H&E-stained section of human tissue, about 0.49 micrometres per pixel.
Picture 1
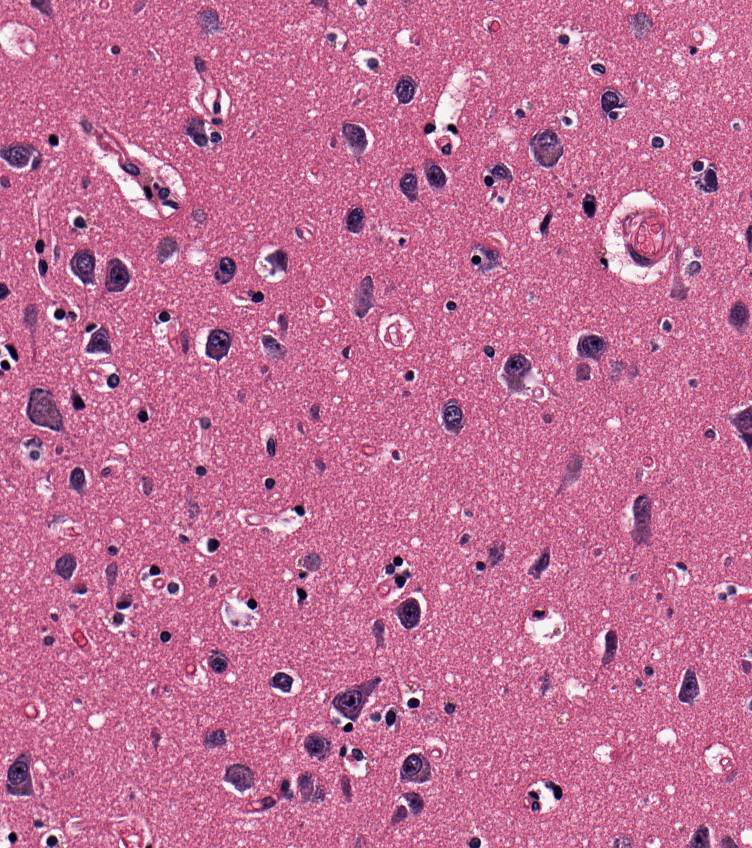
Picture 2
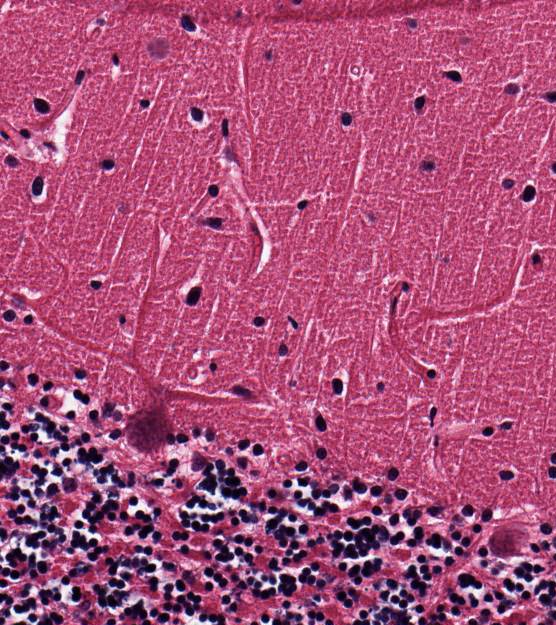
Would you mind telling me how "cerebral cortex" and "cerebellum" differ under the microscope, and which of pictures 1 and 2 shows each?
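Cerebral cortex: picture 1. Cerebellum: picture 2. Picture 1: finely granular to fibrillary eosinophilic matrix between cells, dotted with many tiny clear vacuoles. Large angular, often triangular neurons with purplish cytoplasm scattered throughout, e.g. left edge and lower centre. Numerous small cells with small round dark nuclei and scant cytoplasm among them, some right beside the large cells. Small vessels upper left and upper right ringed by clear spaces; upper right one cut across, round. Picture 2: field split into a broad, pale pink, sparsely cellular upper band and a densely cellular lower band. Lower band crowded with small, round, dark-staining nuclei, scant visible cytoplasm. Large neuron bodies single and widely spaced along the band boundary, at lower left and at the lower right edge. Lower-left one sends a thick process up into the pale band.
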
